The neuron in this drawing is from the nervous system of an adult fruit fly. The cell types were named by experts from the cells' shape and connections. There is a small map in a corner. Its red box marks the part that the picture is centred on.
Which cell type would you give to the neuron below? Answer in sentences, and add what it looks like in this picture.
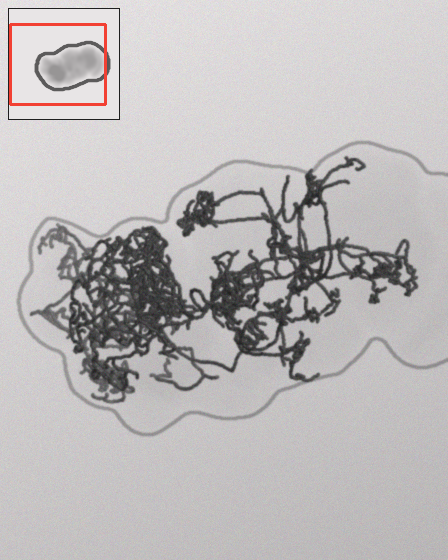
Its cell type is DNc02. It is a descending neuron. As drawn here it is wider than it is tall.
